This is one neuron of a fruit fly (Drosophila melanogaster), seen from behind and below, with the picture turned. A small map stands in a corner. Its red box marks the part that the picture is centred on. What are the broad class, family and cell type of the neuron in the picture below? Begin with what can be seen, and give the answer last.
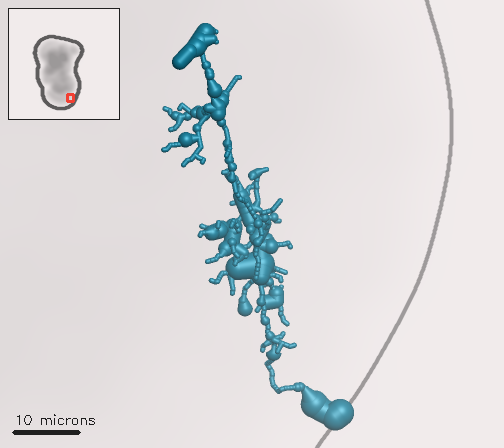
By the scale bar it is about 60 microns tall in this view. The picture shows dozens of branch ends. This is an optic-lobe intrinsic neuron. Its family is Mi. Its cell type is Mi4.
